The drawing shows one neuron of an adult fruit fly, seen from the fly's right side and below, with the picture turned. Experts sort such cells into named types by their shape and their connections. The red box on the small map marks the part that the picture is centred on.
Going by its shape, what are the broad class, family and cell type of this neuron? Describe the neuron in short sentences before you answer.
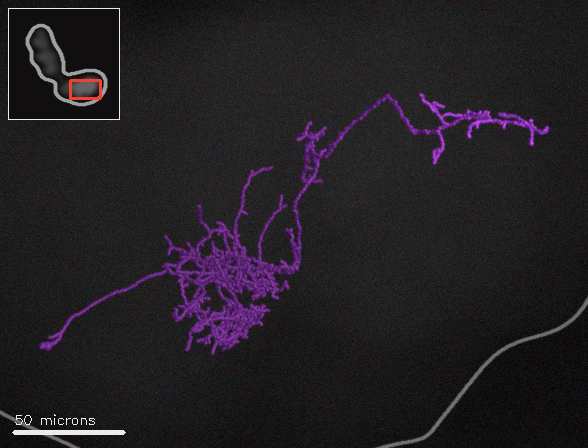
The cell body is at the lower left of the picture. By the scale bar it is about 250 microns wide in this view. The picture shows dozens of branch ends. It is a central-brain intrinsic neuron. The family is hemilineage VLPl&p2_lateral. Its cell type is CB1189.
